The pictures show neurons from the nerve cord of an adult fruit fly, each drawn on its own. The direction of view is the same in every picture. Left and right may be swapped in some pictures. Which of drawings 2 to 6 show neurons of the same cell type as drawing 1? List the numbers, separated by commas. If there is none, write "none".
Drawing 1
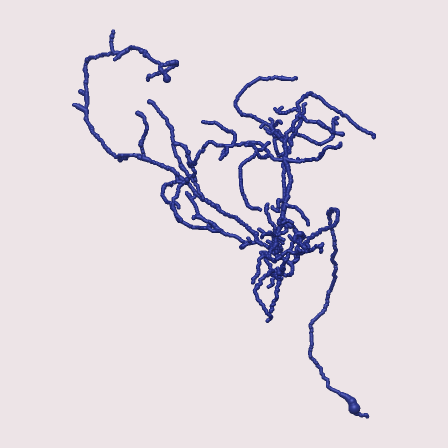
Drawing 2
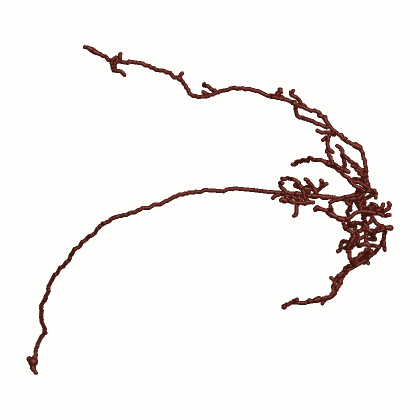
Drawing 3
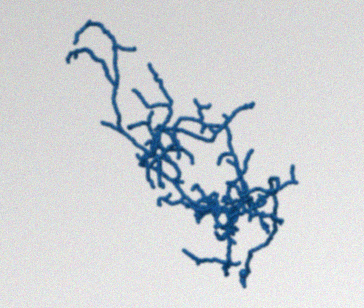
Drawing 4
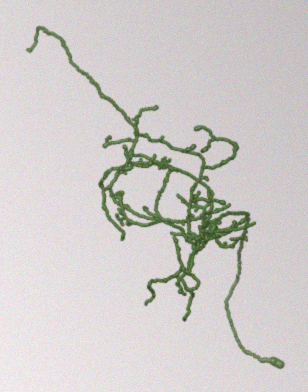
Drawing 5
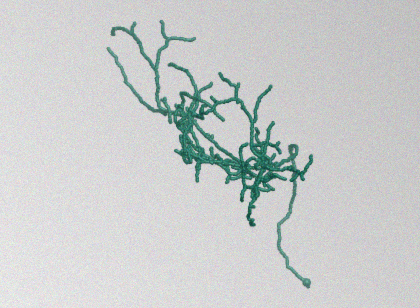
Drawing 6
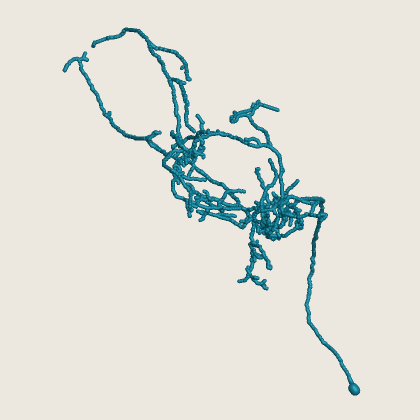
3, 4, 5, 6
